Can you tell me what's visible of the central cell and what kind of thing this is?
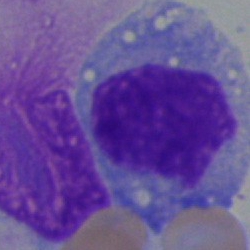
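Cell outline: rounded, roughly oval. Nuclear outline: angular, somewhat polygonal. Chromatin: dark purple and dense, with small paler spots. Cytoplasm: several small clear vacuoles, scattered mostly around the upper part. Name: blast.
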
